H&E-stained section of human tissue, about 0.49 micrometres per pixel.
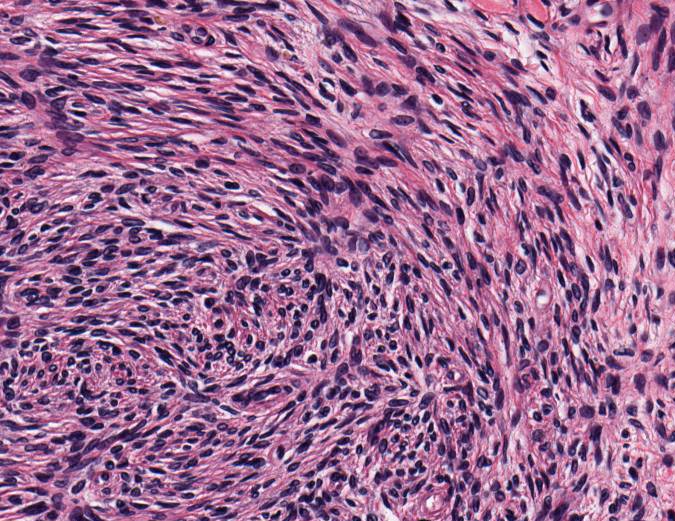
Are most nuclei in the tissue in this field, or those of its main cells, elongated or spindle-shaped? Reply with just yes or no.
Yes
